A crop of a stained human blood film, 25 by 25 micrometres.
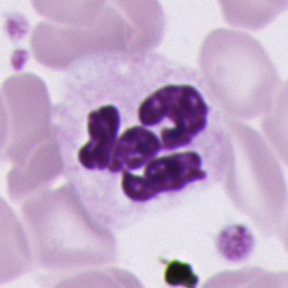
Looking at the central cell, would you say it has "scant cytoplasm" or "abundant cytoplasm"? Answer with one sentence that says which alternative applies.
The nucleus is surrounded by broad cytoplasm.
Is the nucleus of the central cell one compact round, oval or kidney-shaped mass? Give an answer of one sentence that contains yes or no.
No, it is a nucleus divided into lobes that this cell has.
